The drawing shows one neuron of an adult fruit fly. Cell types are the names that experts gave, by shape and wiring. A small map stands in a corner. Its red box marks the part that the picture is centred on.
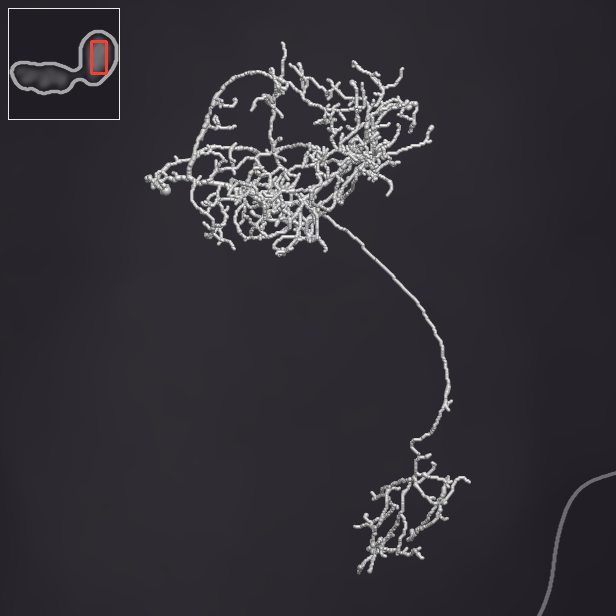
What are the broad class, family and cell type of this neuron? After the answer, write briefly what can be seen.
This is a central-brain intrinsic neuron. Its family is LHPV. It is of cell type LHPV6j1. In this view it is taller than it is wide.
